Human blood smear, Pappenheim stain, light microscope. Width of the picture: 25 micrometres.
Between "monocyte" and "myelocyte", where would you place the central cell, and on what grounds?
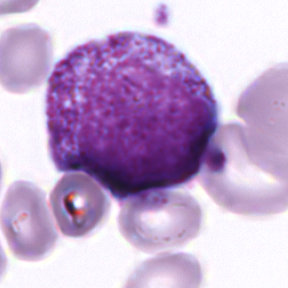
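This one is a myelocyte. Take your time over the outline: it is roughly round, and the edge is smooth. Follow that edge all the way round and you will find no pale rim of clear cytoplasm, and no projections from the surface either. Looking through the cell itself, you won't see any clear vacuoles.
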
